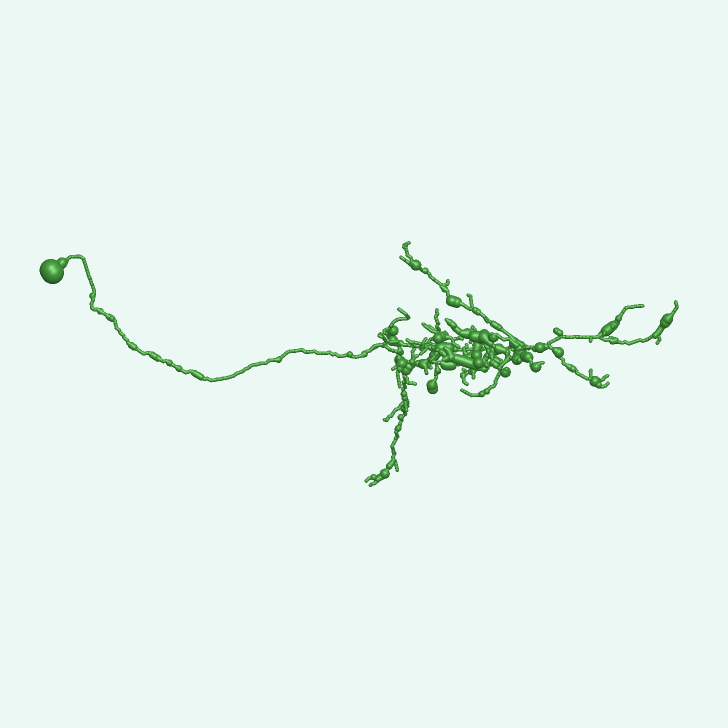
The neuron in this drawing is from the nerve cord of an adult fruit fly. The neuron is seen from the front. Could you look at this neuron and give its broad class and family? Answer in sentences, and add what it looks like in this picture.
Its broad class is nerve-cord intrinsic neuron. Its family is hemilineage 09A. Dozens of branch ends can be seen. In this view it is more than twice as wide as it is tall.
